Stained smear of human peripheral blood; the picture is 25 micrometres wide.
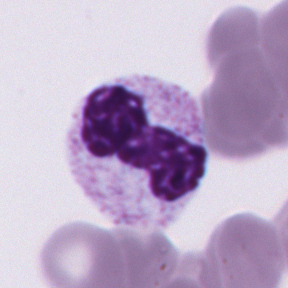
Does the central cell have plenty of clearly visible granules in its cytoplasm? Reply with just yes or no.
Yes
